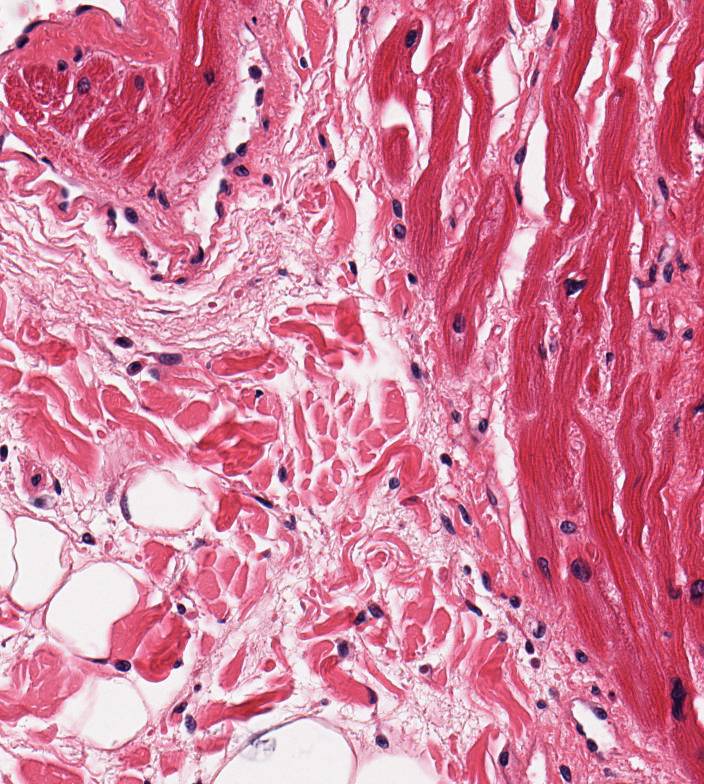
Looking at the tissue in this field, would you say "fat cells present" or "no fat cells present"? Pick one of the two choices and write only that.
Fat cells present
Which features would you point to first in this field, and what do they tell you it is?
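Myocardium, I'd say, is what this field mainly shows. On the right, long, deeply eosinophilic muscle fibres fill the space, and their elongated nuclei lie within the fibres. Lower left and centre, pink bundles are cut across into many small irregular profiles, with pale, loose, finely fibrillar connective tissue and scattered small dark nuclei between them.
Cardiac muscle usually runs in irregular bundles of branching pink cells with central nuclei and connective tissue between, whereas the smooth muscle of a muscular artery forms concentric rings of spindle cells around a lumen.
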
